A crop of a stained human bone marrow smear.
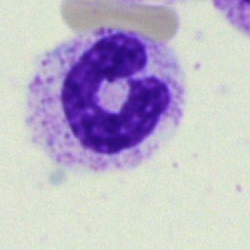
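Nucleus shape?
Bent into a nearly closed ring around a pale central hole.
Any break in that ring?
A small gap at the upper right.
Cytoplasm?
Pale lilac, with small violet granules scattered throughout.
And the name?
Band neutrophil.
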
